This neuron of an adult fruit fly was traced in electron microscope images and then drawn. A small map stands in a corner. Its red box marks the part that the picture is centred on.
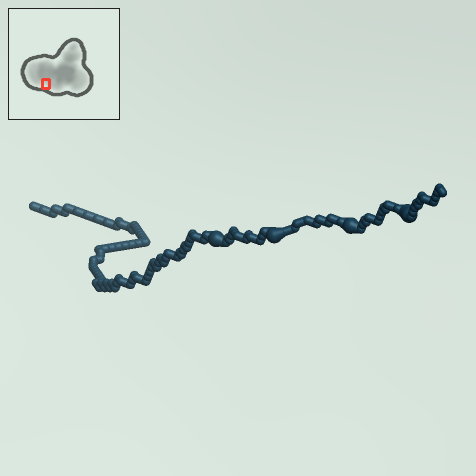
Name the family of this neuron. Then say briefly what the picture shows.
Its family is called class mechanosensory. This is a sensory neuron entering the brain. No cell body is drawn. It has a dozen or fewer branch ends.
